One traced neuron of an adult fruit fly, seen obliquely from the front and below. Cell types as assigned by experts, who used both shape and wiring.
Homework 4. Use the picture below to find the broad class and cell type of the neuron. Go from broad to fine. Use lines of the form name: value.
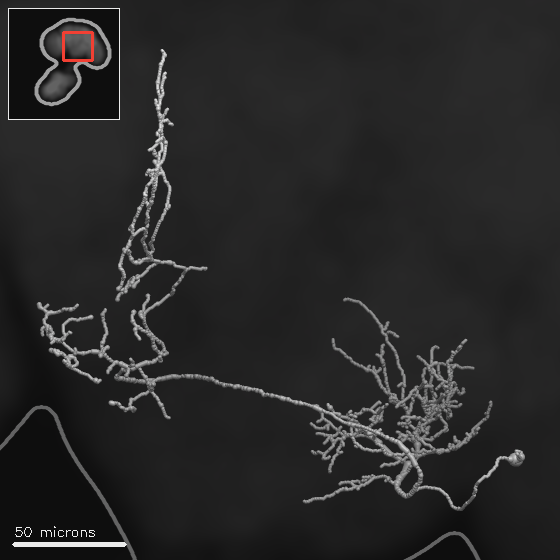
broad class: central-brain intrinsic neuron
cell type: PS327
